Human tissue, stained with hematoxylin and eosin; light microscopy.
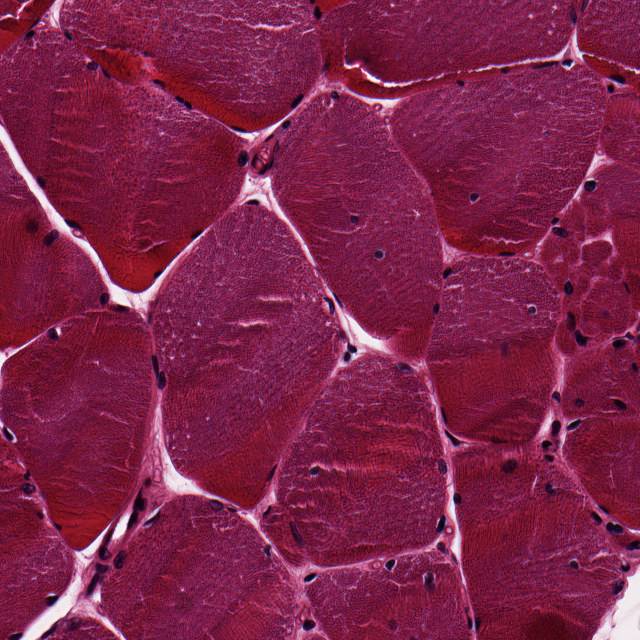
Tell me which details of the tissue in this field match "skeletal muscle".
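Here you're looking at skeletal muscle. Look first at the nuclei: most sit at the edges of the fibres, just under their surface, and they are small, dark, and flattened or oval. Throughout, the fibre cytoplasm stains a deep pinkish red. Between neighbouring fibres there are only thin pale strands of connective tissue.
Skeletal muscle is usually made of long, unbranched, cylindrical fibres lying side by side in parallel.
That fits the way these fibres lie right next to one another, with so little between them.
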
